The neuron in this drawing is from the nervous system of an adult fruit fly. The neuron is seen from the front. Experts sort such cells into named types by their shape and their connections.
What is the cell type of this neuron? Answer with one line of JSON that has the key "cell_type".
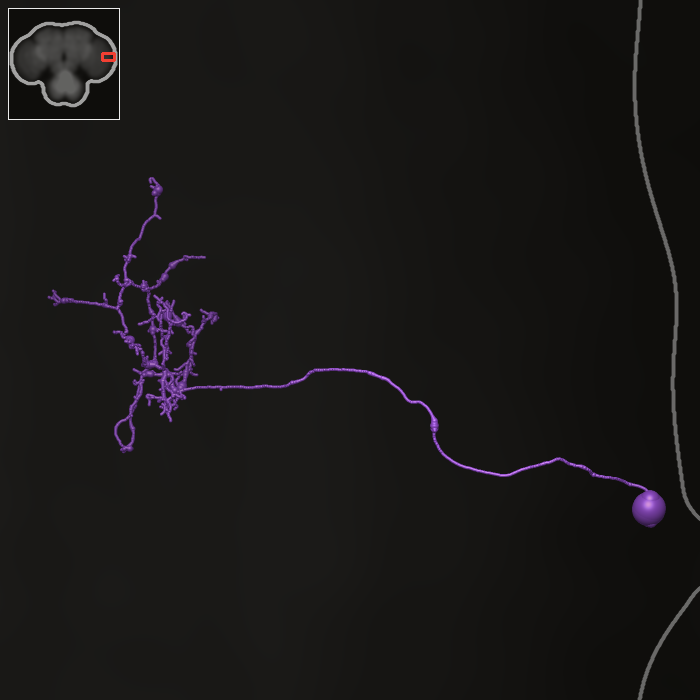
{"cell_type": "Cm1"}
